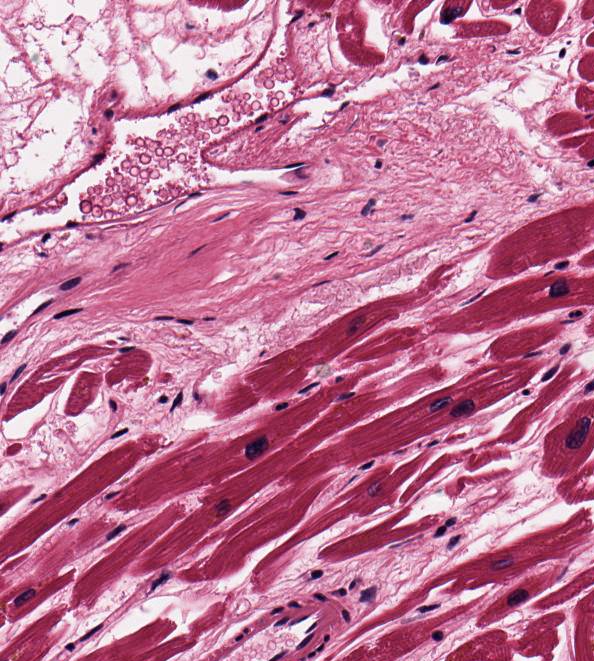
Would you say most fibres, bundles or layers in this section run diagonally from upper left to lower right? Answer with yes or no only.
No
